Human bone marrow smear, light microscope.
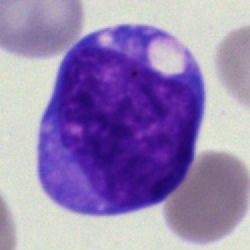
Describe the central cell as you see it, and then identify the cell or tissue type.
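Most of the cell is taken up by the nucleus, and the rim of cytoplasm is at its widest in the lower left. There's a large, round, clear vacuole at the upper right, plus a second, much smaller clear one near the top edge. It's a blast.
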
